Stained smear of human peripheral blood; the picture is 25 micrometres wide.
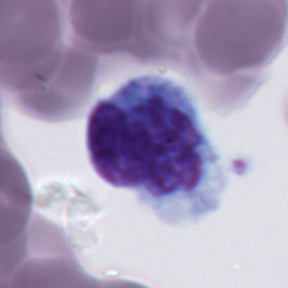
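Monocyte: the nucleated cell at the centre of this stained smear of human peripheral blood. Its outline looks irregular, and at the lower right the edge seems ragged. The cytoplasm appears pale greyish blue, and most of it seems to lie below and to the right of the nucleus. There, at the lower right, it looks foamy, with small pale spaces.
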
